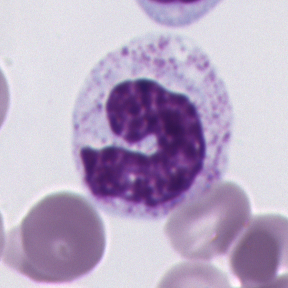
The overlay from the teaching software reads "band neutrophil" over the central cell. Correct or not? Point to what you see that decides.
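The cell is round to slightly oval with a smooth edge. The nucleus is a thick curved band bent into a C that opens leftward, its chromatin dark purple and coarsely clumped, with no nucleoli visible. The cytoplasm is plentiful and very pale lilac.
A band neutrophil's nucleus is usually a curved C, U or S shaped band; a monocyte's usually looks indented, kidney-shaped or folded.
This C-shaped band favours band neutrophil over monocyte.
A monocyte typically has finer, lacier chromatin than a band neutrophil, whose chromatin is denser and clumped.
The coarse clumping here counts against monocyte.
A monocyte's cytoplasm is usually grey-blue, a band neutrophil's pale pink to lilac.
With very pale lilac cytoplasm as well, band neutrophil fits.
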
